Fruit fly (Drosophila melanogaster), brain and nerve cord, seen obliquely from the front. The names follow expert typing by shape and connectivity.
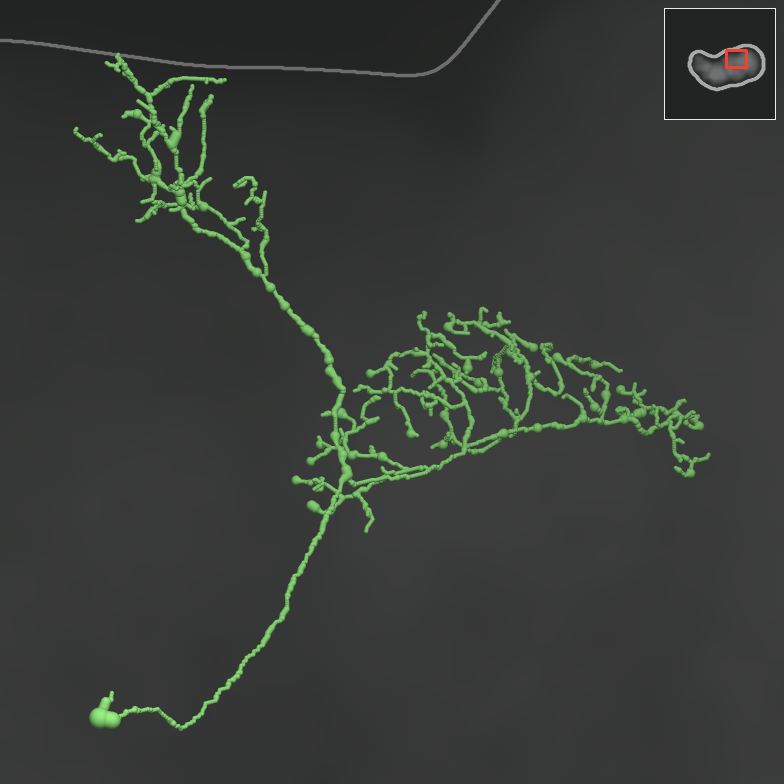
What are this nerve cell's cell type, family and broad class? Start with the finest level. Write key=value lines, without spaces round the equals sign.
cell_type=FB8G
family=hemilineage AOTUv4_ventral
broad_class=central-brain intrinsic neuron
